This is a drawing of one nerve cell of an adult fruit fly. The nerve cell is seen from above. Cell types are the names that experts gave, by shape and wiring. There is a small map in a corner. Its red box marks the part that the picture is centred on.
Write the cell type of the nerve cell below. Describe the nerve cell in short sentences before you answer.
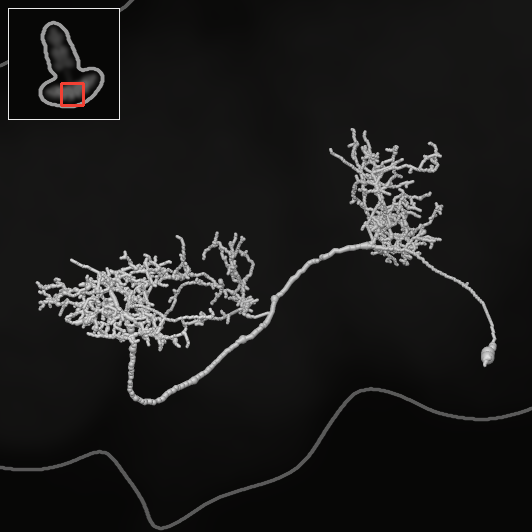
It lies in the brain. Dozens of branch ends can be seen. Its broad class is central-brain intrinsic neuron. It is of cell type mAL_m11.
